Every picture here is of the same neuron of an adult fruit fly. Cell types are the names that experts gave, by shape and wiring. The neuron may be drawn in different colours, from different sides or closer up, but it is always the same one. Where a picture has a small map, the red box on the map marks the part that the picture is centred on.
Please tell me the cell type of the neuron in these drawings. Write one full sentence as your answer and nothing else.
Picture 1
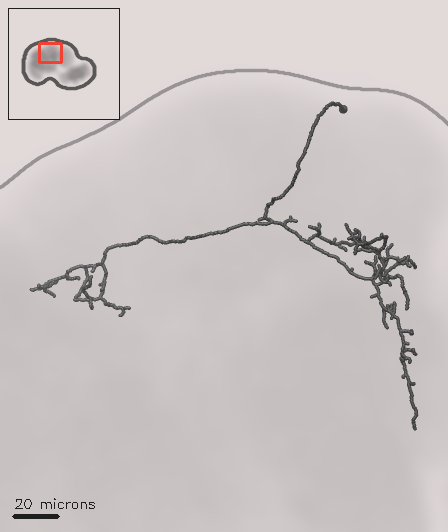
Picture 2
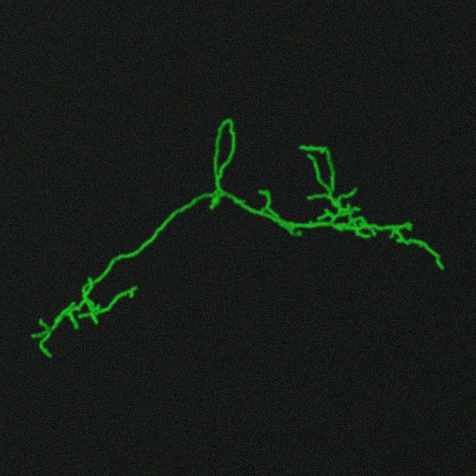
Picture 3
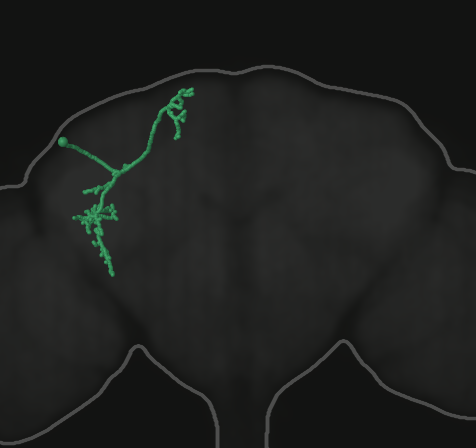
As a matter of cell type, the neuron is CB1148.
